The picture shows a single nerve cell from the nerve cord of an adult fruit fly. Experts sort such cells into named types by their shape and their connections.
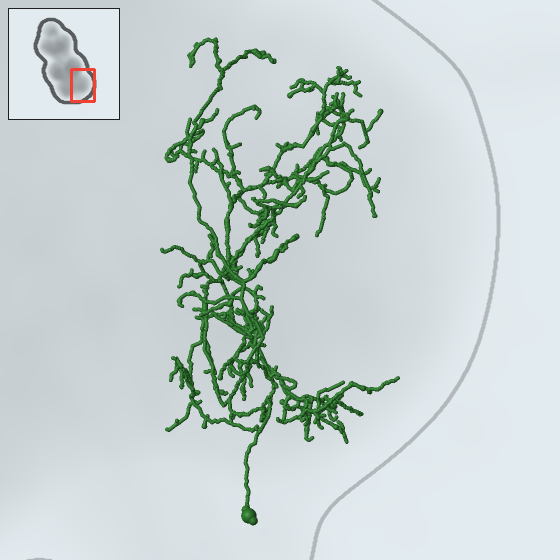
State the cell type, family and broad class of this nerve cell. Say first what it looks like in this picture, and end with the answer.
In this view it is taller than it is wide. It is of cell type IN16B057. Its family is hemilineage 16B. Its broad class is nerve-cord intrinsic neuron.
